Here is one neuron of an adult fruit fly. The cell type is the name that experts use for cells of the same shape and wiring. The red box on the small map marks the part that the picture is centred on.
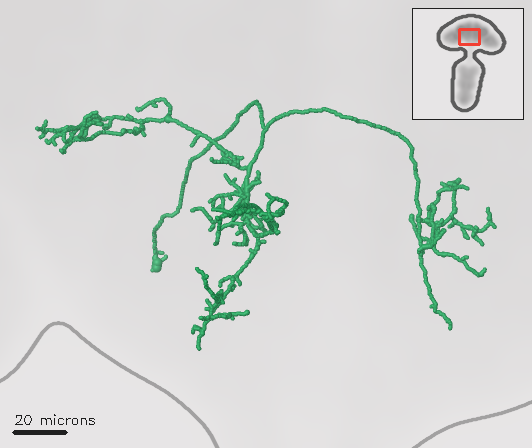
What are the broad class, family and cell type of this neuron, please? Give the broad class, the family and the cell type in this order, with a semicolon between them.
central-brain intrinsic neuron; hemilineage VLPp2; PS208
